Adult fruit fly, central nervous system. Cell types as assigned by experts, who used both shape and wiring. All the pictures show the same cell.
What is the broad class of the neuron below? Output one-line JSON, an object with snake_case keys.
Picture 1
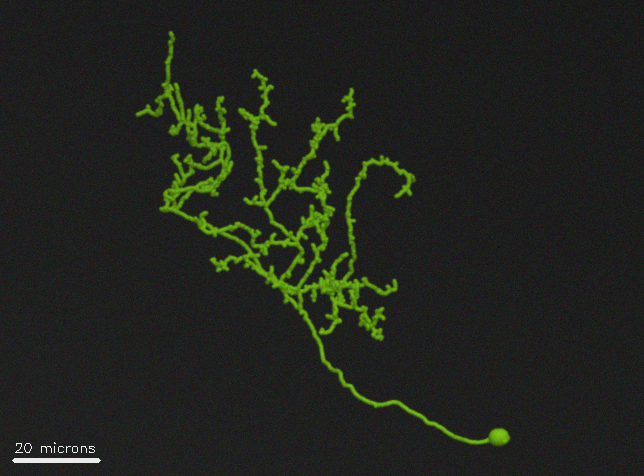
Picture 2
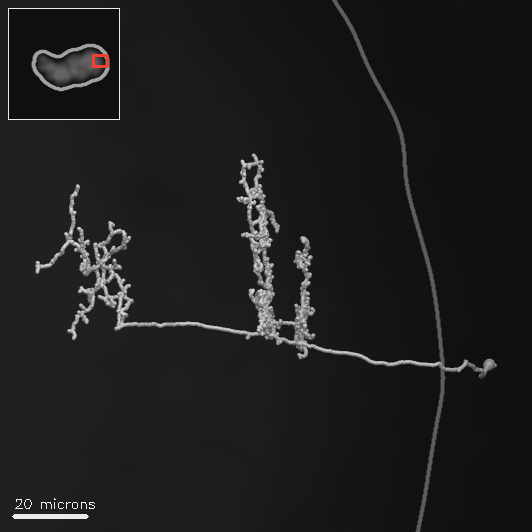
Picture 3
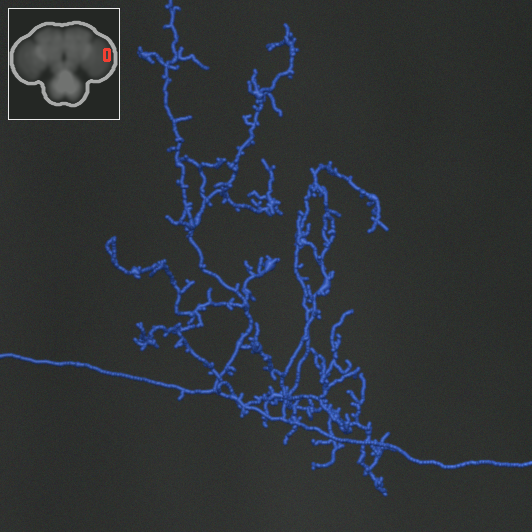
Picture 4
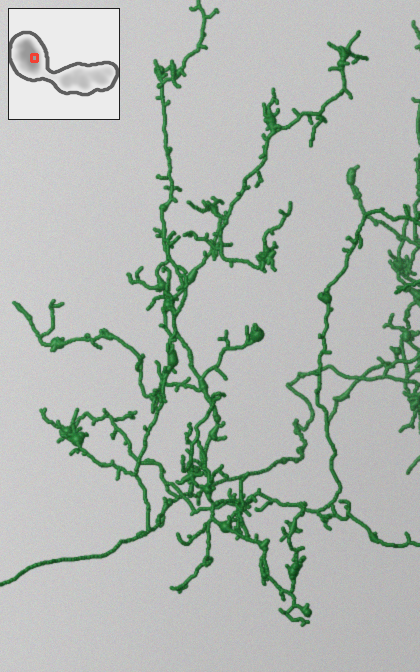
{"broad_class": "optic-lobe intrinsic neuron"}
